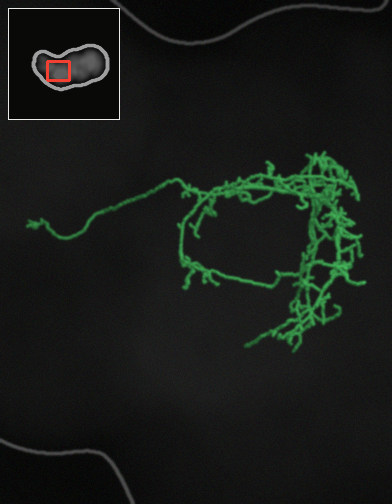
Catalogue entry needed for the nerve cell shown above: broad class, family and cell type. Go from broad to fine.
nerve-cord intrinsic neuron; hemilineage 03A; IN03A030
